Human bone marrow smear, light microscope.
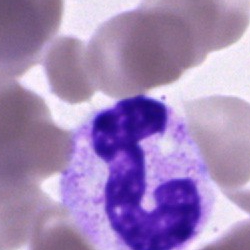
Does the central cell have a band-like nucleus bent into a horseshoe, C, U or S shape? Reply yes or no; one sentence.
Yes, the nucleus of the cell is bent into a band with no separate lobes.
